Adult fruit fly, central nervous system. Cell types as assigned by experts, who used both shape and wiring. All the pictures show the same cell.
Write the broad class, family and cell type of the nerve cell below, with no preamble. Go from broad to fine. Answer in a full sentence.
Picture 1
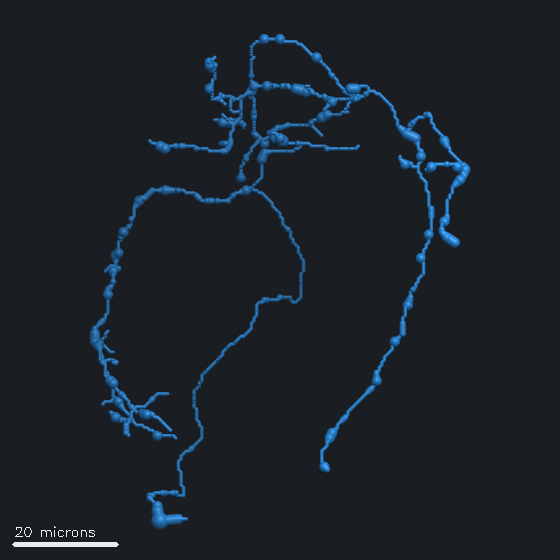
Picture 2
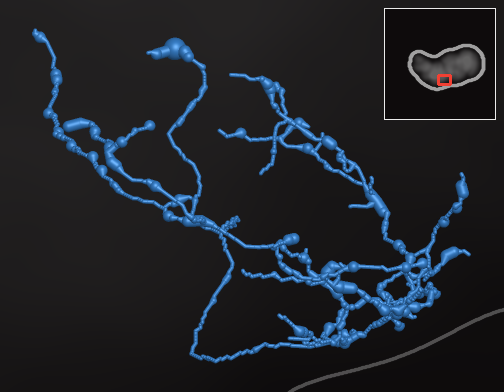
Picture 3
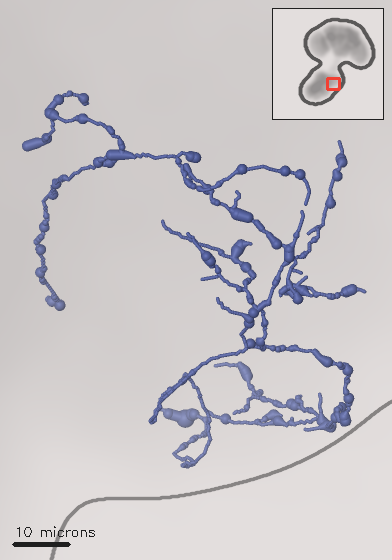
A nerve-cord intrinsic neuron of hemilineage 01B, type IN01B045.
